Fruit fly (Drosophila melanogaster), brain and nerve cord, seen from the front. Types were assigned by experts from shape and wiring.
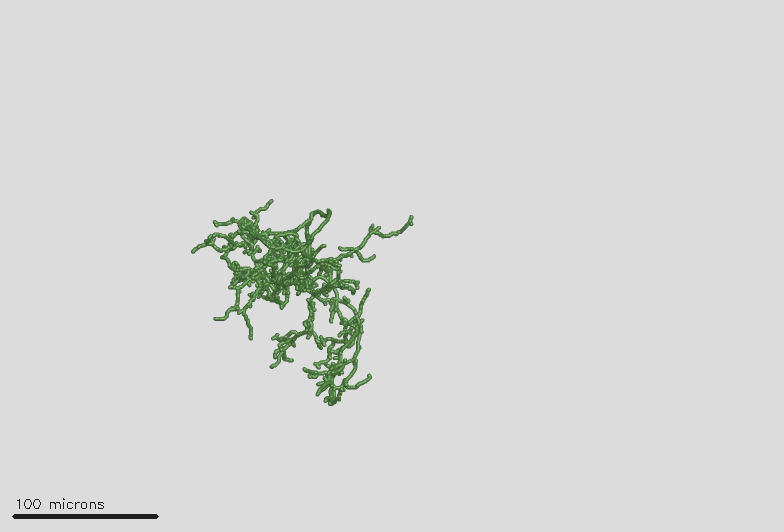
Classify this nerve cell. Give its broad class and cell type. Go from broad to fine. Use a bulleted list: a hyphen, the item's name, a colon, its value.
- broad class: central-brain intrinsic neuron
- cell type: PS230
